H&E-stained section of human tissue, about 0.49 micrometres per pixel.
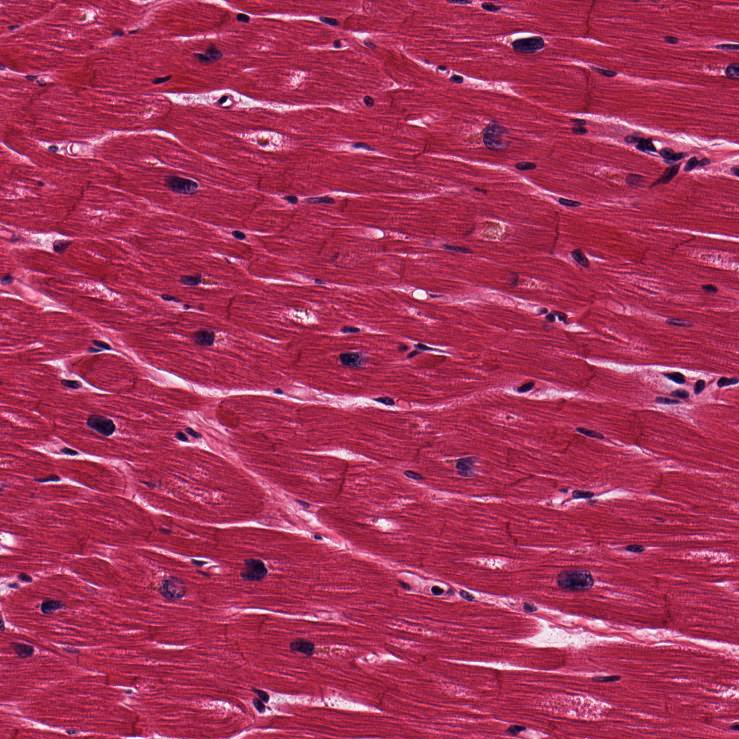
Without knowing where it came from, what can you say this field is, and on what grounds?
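Myocardium, and three points decide it. One: the lengthwise-cut fibres, running roughly horizontally, branch and join their neighbours instead of lying as separate parallel cylinders. Two: the nuclei lie centrally. Three: thin dark lines cross the fibres at intervals, some with a step-like course, as intercalated discs.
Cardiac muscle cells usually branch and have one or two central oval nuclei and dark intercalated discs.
Pale clear zones also sit in the cytoplasm at the ends of many of the nuclei.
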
